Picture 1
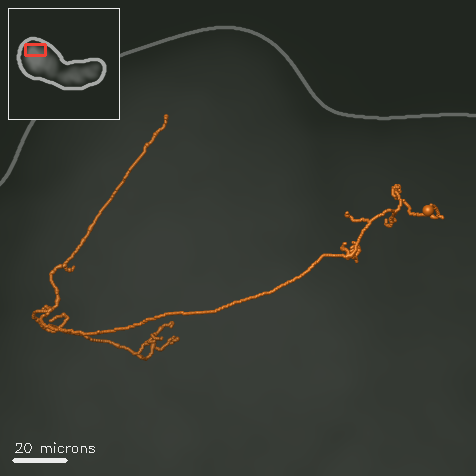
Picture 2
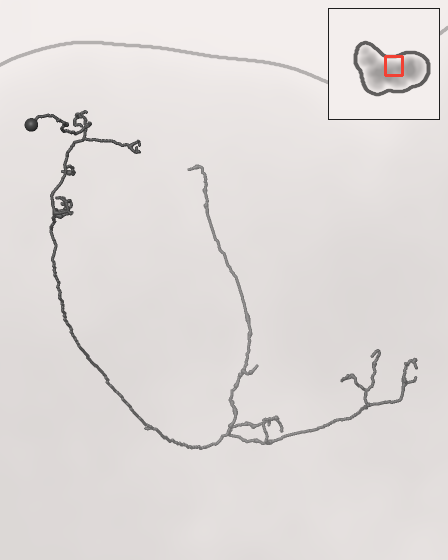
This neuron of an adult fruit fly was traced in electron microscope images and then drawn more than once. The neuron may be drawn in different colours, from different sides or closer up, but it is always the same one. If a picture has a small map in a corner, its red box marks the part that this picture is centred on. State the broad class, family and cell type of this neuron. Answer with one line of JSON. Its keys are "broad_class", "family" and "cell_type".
{"broad_class": "central-brain intrinsic neuron", "family": "class Kenyon Cell", "cell_type": "KCa'b'-m"}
